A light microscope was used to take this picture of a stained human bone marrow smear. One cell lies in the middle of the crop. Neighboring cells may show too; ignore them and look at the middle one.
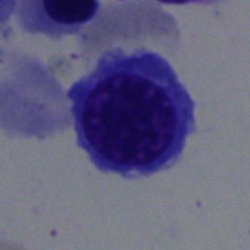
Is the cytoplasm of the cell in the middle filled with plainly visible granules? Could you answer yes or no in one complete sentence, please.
No, within the cytoplasm of the cell there is no visible granule.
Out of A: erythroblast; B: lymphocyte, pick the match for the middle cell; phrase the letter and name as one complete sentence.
The middle of the crop holds an erythroblast, which points to option A.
